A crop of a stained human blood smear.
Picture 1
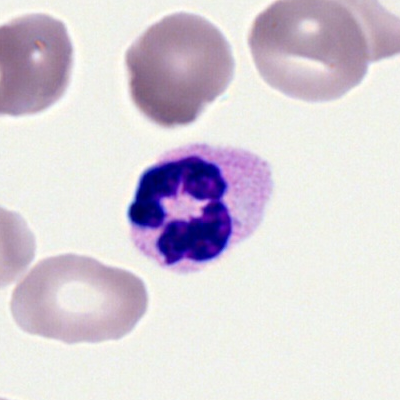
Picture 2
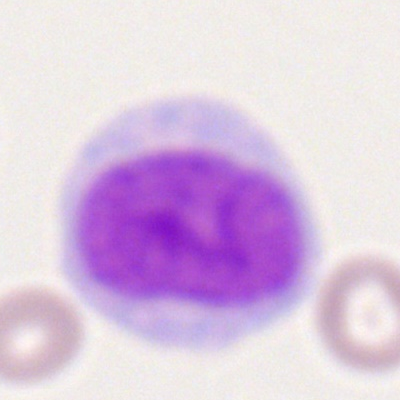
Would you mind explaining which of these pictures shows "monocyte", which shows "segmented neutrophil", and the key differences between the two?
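Picture 1 is the segmented neutrophil; picture 2 is the monocyte. I'd start with the cytoplasm: pale pink and filled with fine pinkish granules in picture 1, pale greyish-blue and widest above the nucleus in picture 2.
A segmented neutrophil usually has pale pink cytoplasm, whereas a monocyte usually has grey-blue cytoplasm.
Next the nucleus: in picture 2 it is a broad mass, wider than it is tall, with a crease or fold running through its middle.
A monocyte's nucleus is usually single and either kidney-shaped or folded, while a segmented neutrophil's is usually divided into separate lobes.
The chromatin differs too, coarse dark purple clumps in picture 1 against a fairly even purple in picture 2. In picture 1 the nucleus sits toward the left, leaving more cytoplasm on the right. The monocyte's outline is round and smooth, with no surface projections.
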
